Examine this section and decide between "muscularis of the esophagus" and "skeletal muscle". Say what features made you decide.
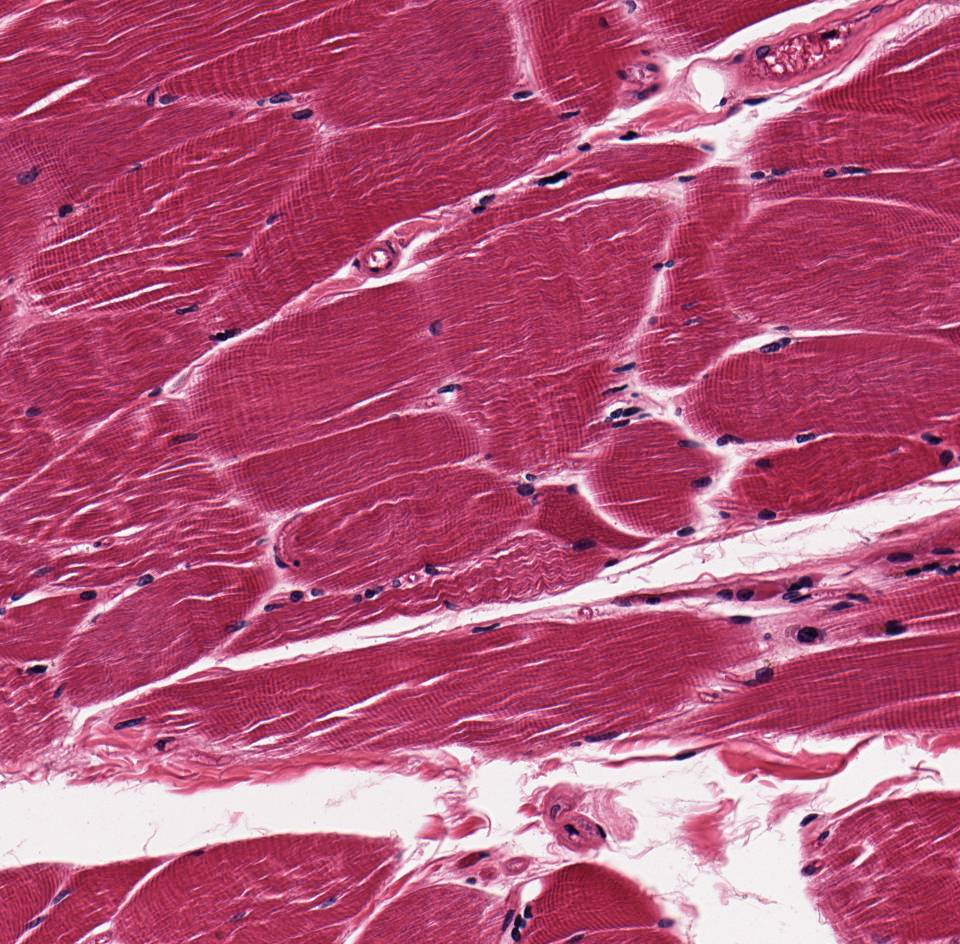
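This is skeletal muscle, not muscularis of the esophagus. Along the fibres I see fine transverse cross-striations, and small, dark, flattened nuclei at the fibre edges.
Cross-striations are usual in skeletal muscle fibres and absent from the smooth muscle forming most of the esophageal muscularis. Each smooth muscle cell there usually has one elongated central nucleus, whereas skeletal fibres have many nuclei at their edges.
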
